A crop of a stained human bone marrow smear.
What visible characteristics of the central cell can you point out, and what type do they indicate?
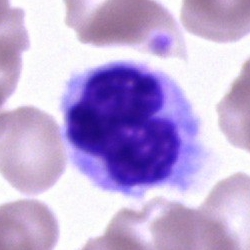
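Nucleus occupies most of the cell. Outline roughly round. Chromatin dark purple, dense in appearance. Cytoplasm pale blue-lilac. Cell: monocyte.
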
